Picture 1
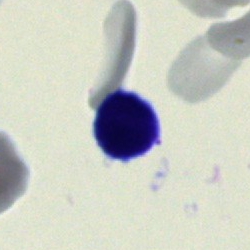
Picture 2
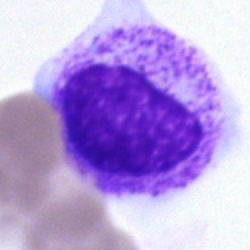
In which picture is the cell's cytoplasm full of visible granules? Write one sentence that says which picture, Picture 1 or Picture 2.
In picture 2, the cytoplasm of the cell holds many visible granules.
